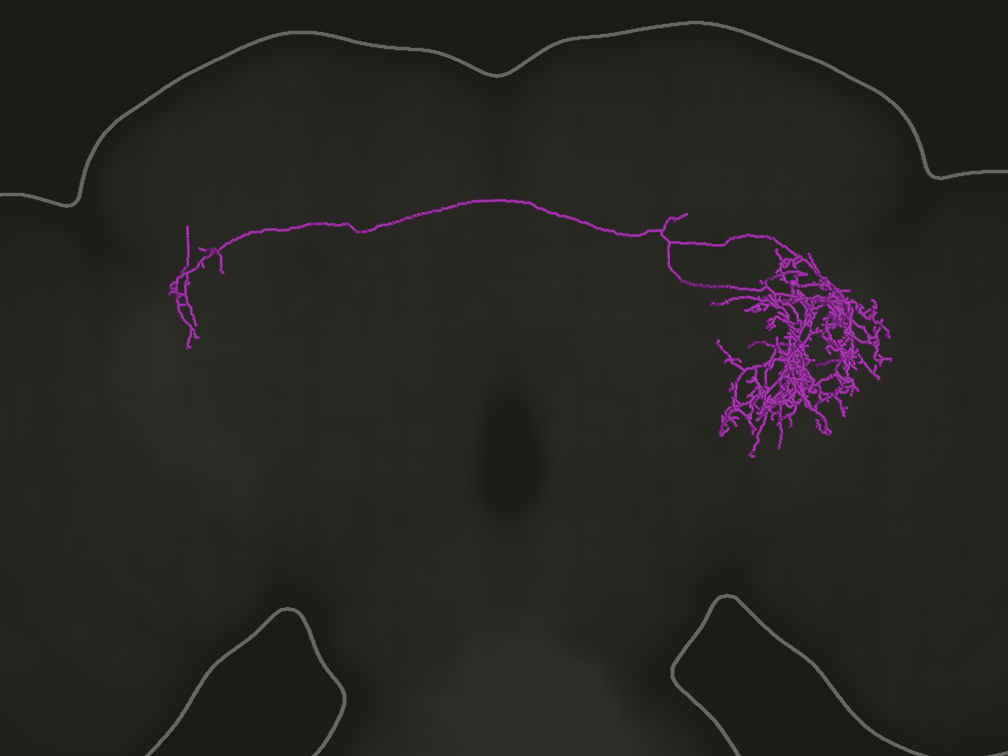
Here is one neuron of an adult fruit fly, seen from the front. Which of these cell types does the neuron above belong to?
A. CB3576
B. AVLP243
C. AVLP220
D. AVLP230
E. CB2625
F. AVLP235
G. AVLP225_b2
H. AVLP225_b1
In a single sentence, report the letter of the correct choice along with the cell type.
Named in option F, AVLP235 is the cell type of the neuron.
